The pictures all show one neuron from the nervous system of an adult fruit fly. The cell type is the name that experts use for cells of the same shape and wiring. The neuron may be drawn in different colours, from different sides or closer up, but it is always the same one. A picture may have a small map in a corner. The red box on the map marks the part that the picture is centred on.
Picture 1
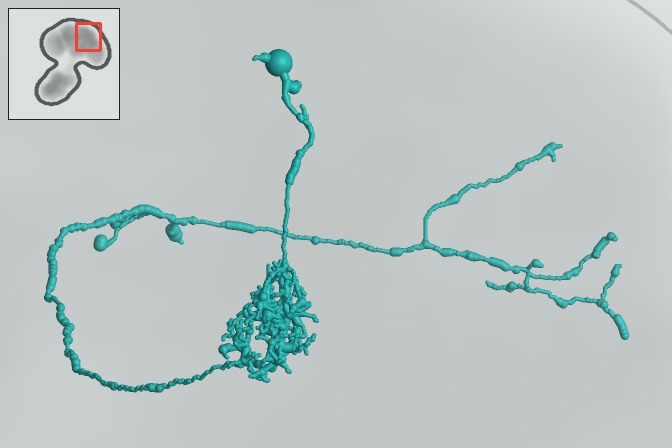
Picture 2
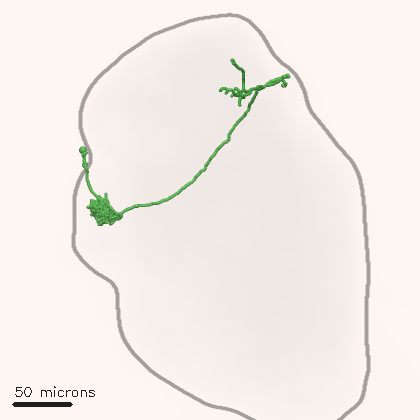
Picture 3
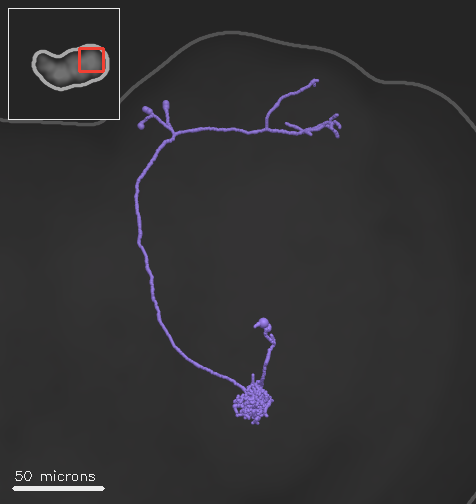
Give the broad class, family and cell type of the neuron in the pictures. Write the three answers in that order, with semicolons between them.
central-brain intrinsic neuron; hemilineage ALad1; VM5d_adPN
